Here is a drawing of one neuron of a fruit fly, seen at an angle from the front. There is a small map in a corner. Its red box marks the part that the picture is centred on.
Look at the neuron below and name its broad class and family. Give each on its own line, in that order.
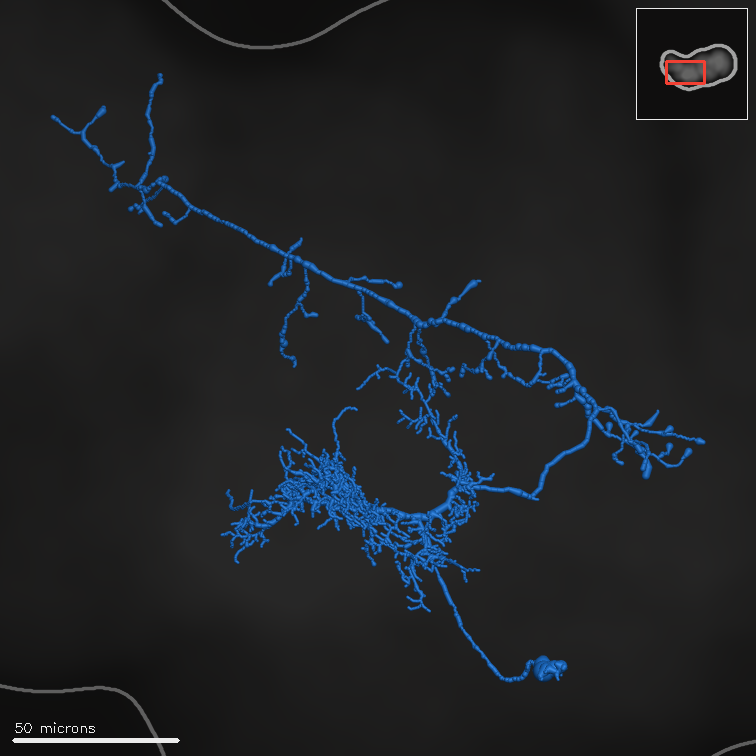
nerve-cord intrinsic neuron
hemilineage 07B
